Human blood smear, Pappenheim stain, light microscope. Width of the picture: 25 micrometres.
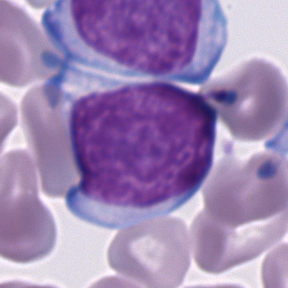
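Myeloblast, the cell in the middle of this stained human peripheral blood smear. Its nucleus fills most of the cell and forms a single unlobed mass. The chromatin is fine and net-like, with no coarse clumps. No granules are visible in the cytoplasm.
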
